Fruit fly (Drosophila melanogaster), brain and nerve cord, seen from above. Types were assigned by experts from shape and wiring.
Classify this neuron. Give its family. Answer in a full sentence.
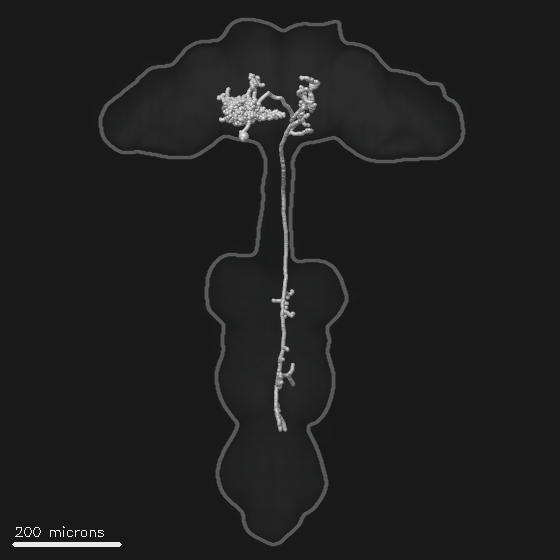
The family is DNp.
